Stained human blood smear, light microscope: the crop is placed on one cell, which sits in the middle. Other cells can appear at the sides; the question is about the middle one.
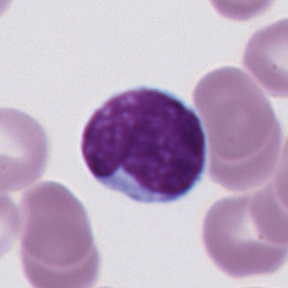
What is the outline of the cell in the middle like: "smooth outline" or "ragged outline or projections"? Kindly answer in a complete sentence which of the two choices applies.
Smooth rather than rough is the outline of this cell.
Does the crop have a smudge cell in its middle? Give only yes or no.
no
